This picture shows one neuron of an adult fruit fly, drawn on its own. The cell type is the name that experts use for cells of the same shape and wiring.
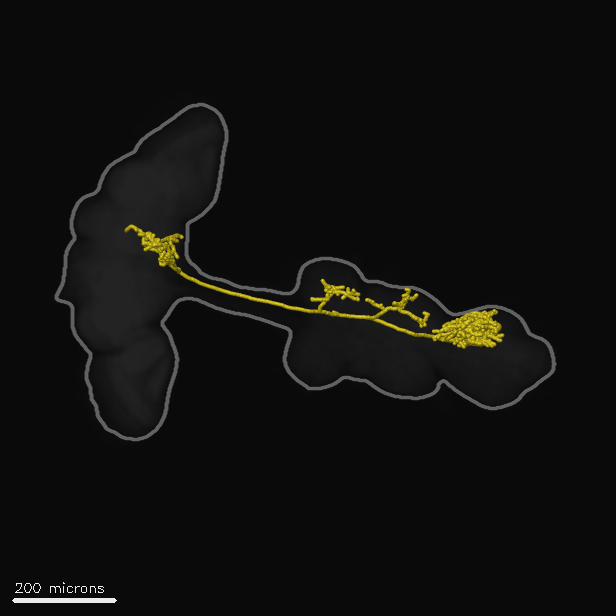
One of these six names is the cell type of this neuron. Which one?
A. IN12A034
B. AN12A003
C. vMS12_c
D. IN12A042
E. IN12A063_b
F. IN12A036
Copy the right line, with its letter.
B. AN12A003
